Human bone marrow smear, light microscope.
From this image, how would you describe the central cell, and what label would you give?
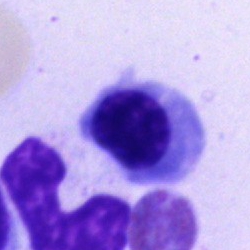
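The nucleus lies off-centre, leaving the widest rim of cytoplasm on the right side. This cytoplasm is pale to medium blue and shows no granules. A small pale bleb projects from the top edge of the cell. The cell is an erythroblast.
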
